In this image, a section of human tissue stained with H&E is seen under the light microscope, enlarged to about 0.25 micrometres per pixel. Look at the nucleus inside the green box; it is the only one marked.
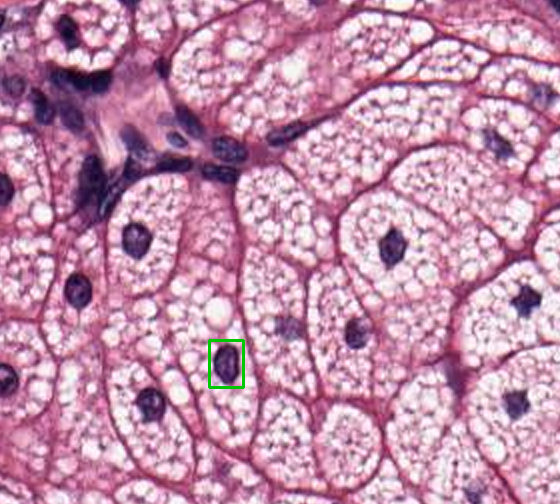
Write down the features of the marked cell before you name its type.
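The nucleus is oval, slightly longer from top to bottom than side to side, with a smooth outline. The cytoplasm around the nucleus is packed with many pale, round, clear bubbles of varying size, separated by thin pink strands, which gives it a foamy look. The cell lies among neighbouring cells with the same foamy look, and a thin pink boundary line runs close along its right side. This is a sebaceous gland cell.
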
